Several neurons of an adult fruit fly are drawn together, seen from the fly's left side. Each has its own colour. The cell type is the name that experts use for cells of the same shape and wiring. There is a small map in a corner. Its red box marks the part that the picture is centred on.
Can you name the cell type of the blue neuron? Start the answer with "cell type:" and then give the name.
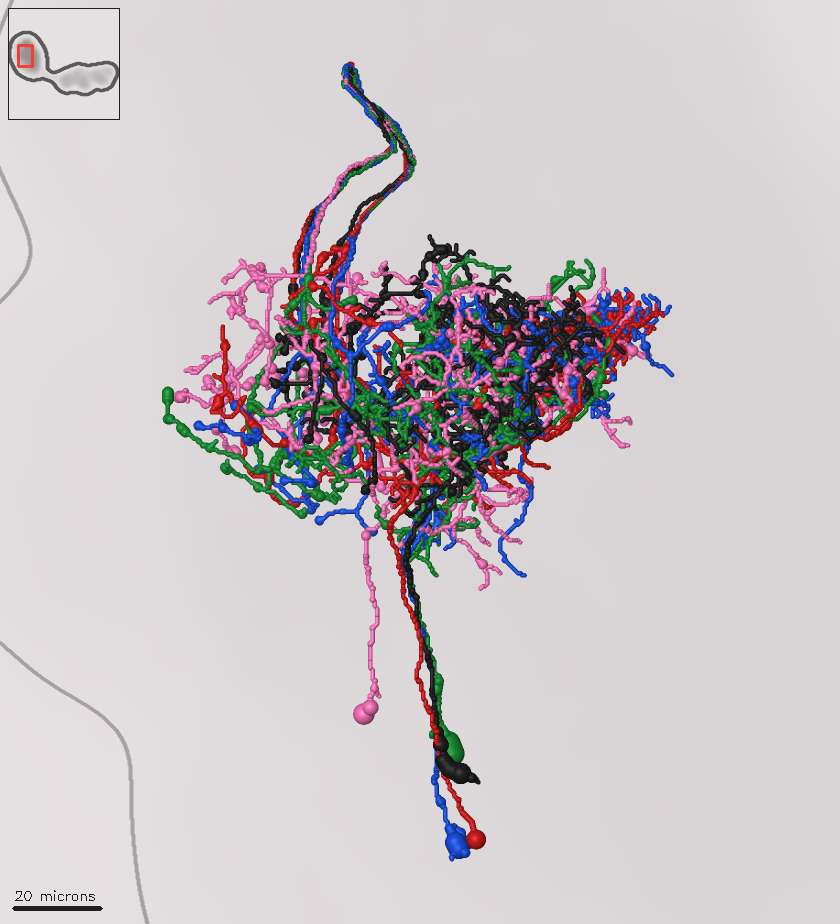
cell type: AVLP325_b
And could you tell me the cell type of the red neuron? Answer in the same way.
cell type: CB0747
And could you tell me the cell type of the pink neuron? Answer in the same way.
cell type: AVLP325_a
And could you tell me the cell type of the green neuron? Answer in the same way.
cell type: CB2090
